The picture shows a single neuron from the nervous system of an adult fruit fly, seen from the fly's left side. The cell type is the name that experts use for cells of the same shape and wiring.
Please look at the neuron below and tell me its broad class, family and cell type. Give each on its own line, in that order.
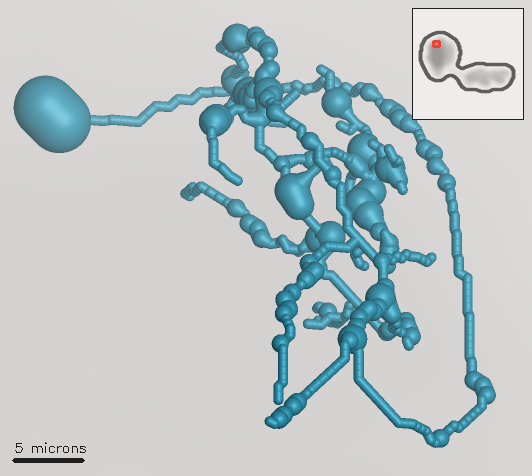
central-brain intrinsic neuron
hemilineage SLPpm2
CB1884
